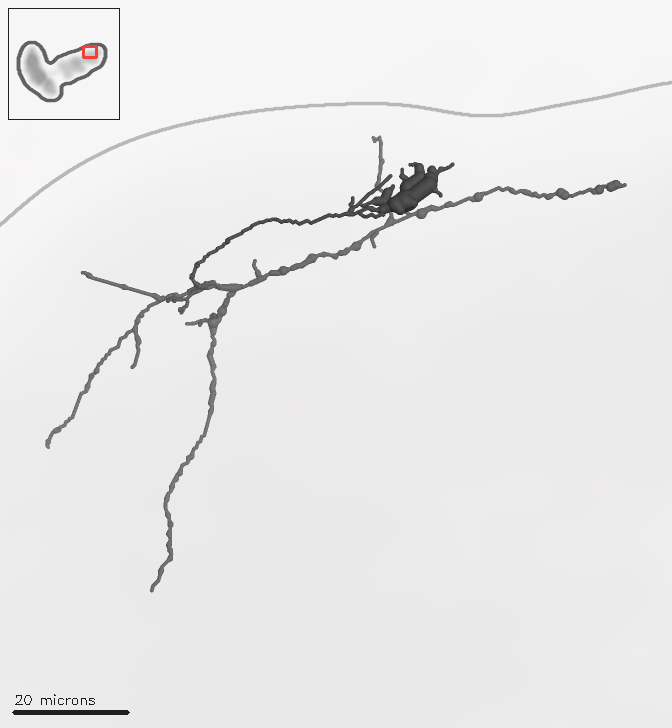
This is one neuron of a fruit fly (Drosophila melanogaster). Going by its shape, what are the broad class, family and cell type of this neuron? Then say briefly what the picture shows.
Its broad class is motor neuron of the nerve cord. The family is hemilineage 15B. It is of cell type Acc. ti flexor MN. From left to right in the picture it spans about 100 microns. In this view it is wider than it is tall.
